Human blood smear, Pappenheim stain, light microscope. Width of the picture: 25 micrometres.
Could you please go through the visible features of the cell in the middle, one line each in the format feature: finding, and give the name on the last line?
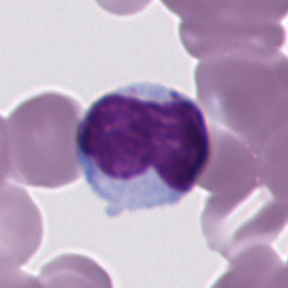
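Outline: roughly round
Chromatin: dark purple, coarsely clumped
Nucleoli: none seen
Cytoplasm edge: lower edge slightly ragged, small projection at lower left
Name: typical lymphocyte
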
